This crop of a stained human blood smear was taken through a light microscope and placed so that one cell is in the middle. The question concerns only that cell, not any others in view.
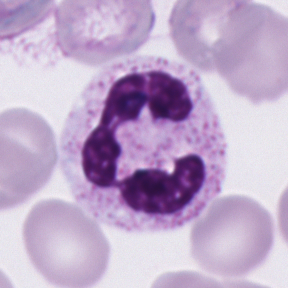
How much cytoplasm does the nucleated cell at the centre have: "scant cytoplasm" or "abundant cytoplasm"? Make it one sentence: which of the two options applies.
In this cell, the cytoplasm is plentiful.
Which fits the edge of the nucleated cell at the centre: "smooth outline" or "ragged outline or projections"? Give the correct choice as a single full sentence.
In outline, this cell is smooth rather than rough.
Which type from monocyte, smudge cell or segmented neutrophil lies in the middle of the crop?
segmented neutrophil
